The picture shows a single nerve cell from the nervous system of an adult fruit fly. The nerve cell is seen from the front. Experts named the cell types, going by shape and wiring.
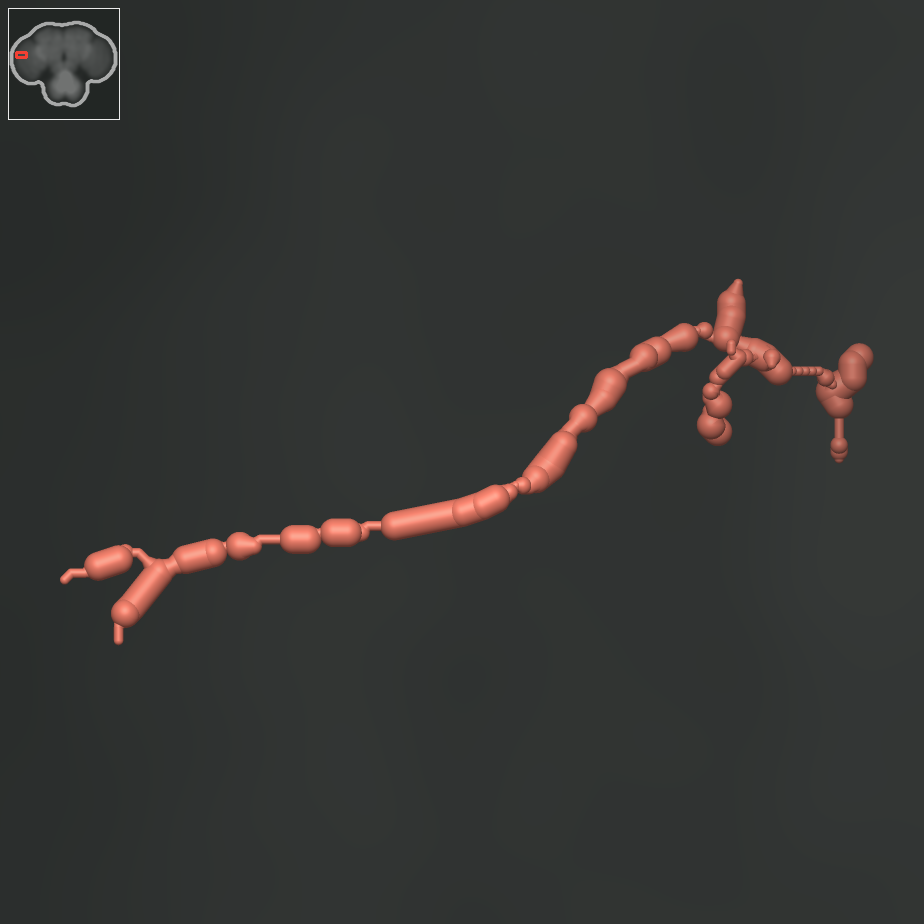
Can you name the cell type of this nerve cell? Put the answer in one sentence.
The cell type is L4.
